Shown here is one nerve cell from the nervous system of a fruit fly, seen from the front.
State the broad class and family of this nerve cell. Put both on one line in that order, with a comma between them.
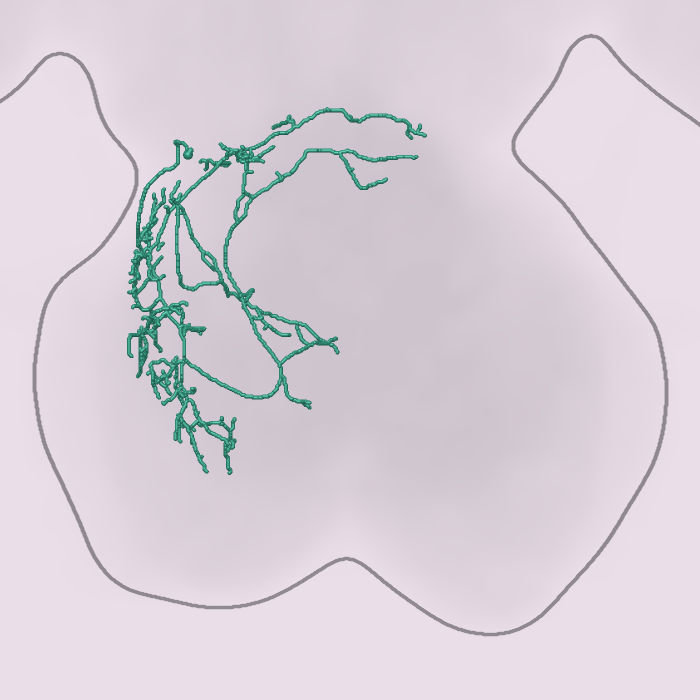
nerve-cord intrinsic neuron, hemilineage 17A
